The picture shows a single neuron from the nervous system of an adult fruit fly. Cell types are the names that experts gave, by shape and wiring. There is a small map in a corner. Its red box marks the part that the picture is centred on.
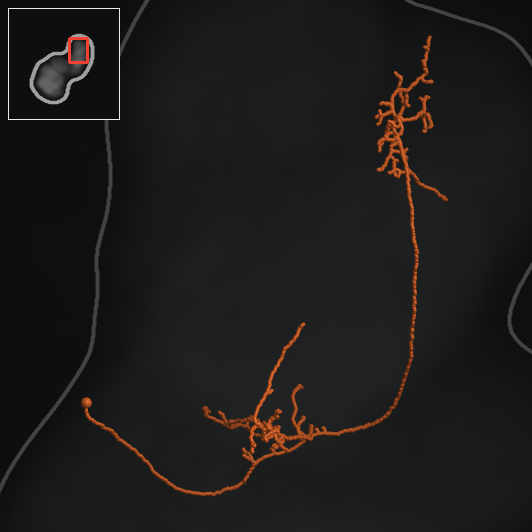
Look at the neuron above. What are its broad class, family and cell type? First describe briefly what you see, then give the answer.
Its cell body lies at the lower left of the picture. In this view it is taller than it is wide. This is a nerve-cord intrinsic neuron. The family is hemilineage 01A. It is of cell type IN01A082.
